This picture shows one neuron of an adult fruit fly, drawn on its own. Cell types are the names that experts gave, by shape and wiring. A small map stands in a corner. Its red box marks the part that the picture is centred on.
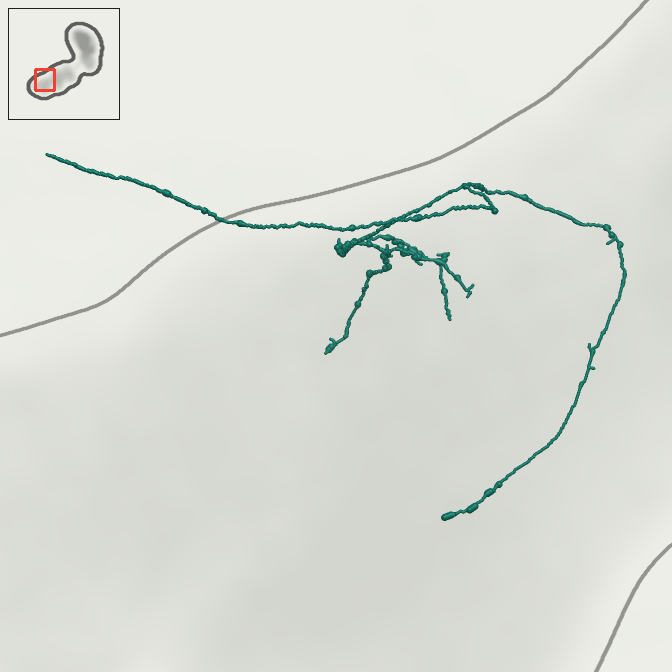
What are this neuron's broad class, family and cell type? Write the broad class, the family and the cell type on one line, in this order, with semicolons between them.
sensory neuron entering the nerve cord; class mechanosensory proprioceptive; SNpp23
